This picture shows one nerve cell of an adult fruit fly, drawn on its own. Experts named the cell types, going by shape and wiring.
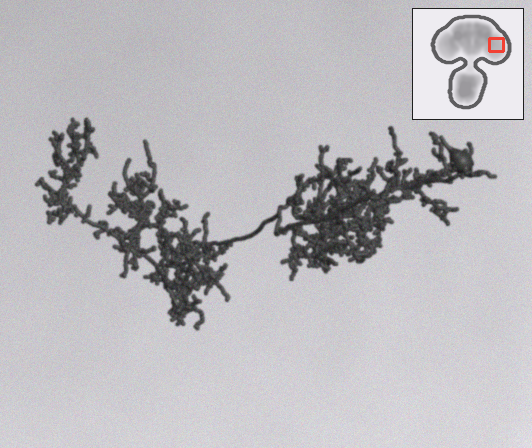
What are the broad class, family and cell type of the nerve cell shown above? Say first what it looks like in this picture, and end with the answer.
Dozens of branch ends can be seen. In this view it is wider than it is tall. Its broad class is optic-lobe intrinsic neuron. Its family is TmY. It is of cell type TmY15.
